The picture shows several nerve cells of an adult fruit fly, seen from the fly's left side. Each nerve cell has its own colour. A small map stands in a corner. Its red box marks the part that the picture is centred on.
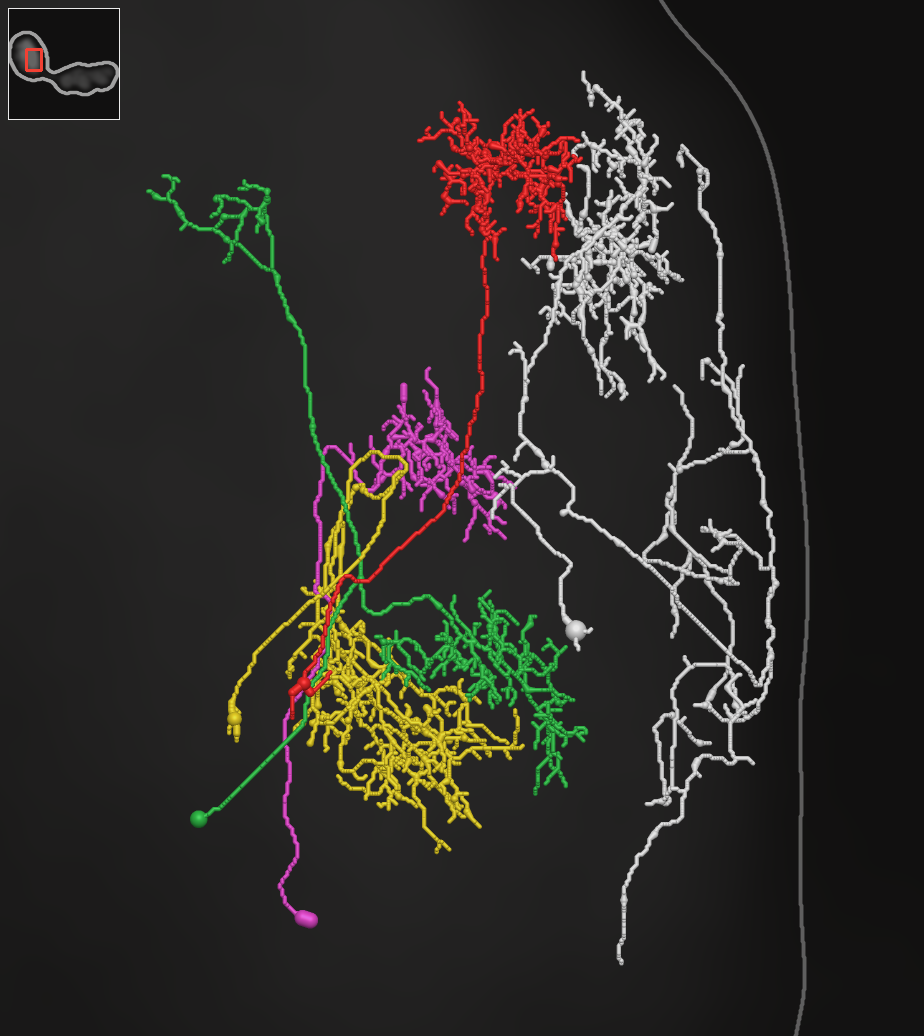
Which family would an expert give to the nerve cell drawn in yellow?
Li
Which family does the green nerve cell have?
LC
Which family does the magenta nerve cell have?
Li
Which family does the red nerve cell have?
Li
